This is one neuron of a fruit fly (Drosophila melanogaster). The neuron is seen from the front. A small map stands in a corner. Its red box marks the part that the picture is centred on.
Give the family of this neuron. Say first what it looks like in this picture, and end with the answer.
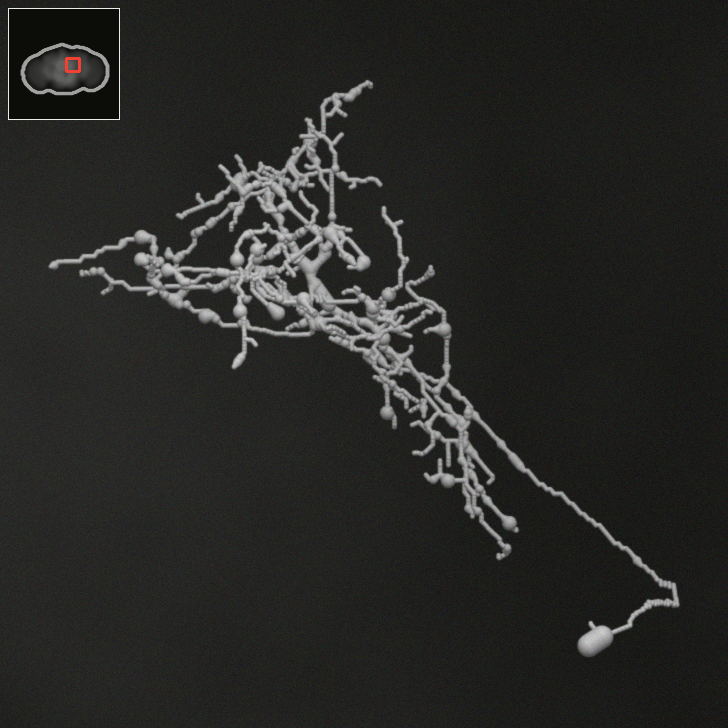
Its cell body lies at the lower right of the picture. Dozens of branch ends can be seen. This is a central-brain intrinsic neuron. The family is hemilineage EBa1.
